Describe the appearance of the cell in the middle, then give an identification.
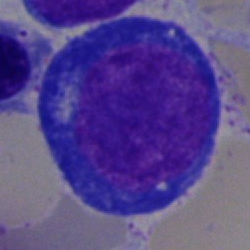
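Chromatin here is fine and fairly evenly spread, with no coarse dark blocks. Around the nucleus the cytoplasm is a deep blue, its rim widest on the left side. On that left side a paler, streaky zone also lies in the cytoplasm. This one's a proerythroblast.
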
